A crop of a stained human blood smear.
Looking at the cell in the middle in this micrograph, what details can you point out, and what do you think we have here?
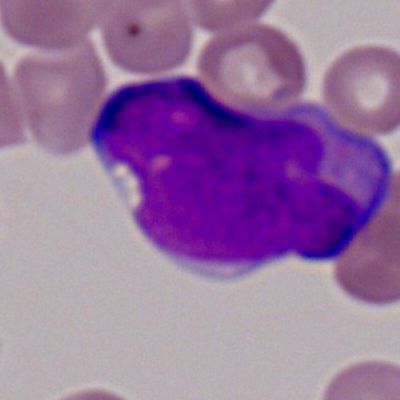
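Most of the cell is nucleus, irregular, with a fold or cleft toward its right side. The chromatin is fine and fairly even, without coarse dark clumps. The cytoplasm is only a scant pale blue rim, widest at the upper right. A small clear unstained area sits at the left edge. So this is a myeloblast.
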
